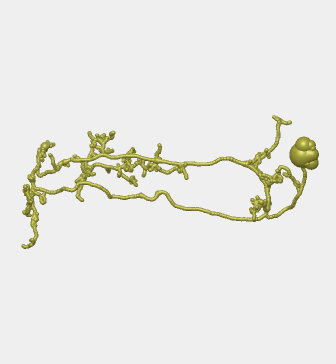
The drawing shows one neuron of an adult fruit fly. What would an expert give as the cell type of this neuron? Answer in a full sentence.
The cell type is Mi15.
